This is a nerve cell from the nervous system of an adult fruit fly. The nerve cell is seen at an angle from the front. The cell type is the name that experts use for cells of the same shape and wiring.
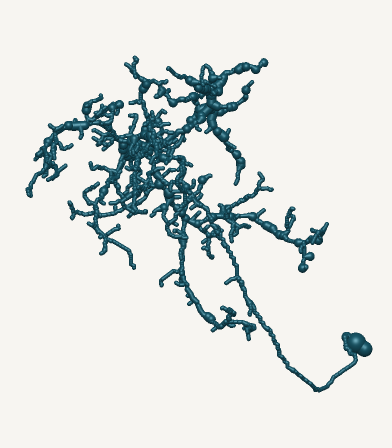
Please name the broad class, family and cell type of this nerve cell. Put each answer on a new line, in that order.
nerve-cord intrinsic neuron
hemilineage 13A
IN13A050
